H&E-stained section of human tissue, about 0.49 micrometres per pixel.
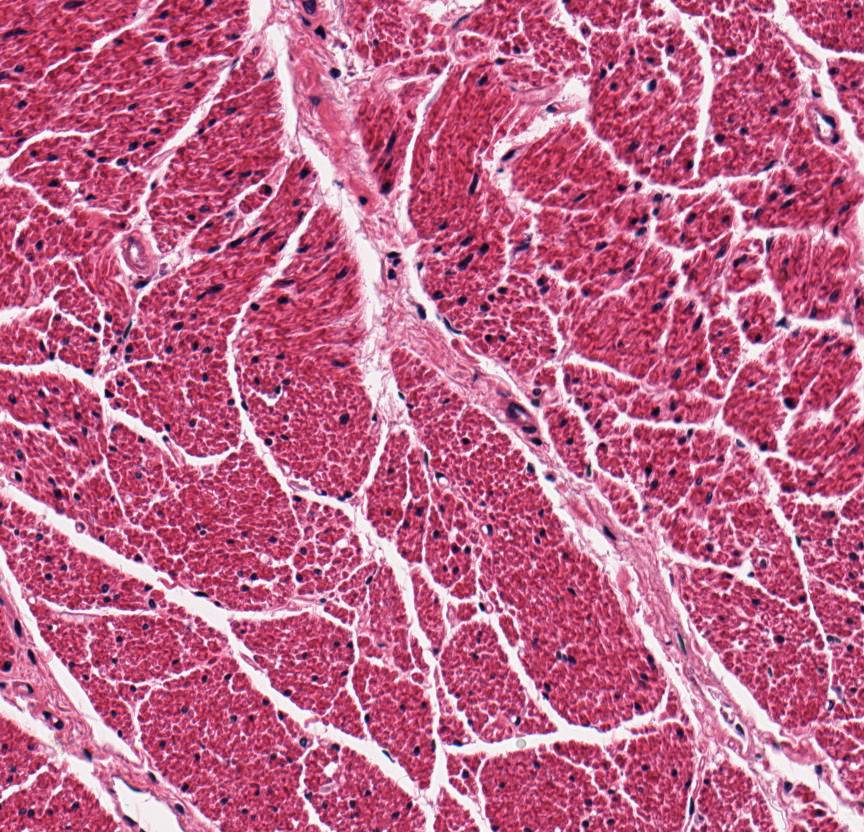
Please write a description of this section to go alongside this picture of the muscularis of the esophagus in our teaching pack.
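You'll see the muscle split everywhere into many irregular bundles by thin pale septa. Most muscle cells are cut across, so they're closely packed small rounded profiles with deep pink-red cytoplasm. Small dark blue nuclei are sparse within the bundles, and many profiles show none.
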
